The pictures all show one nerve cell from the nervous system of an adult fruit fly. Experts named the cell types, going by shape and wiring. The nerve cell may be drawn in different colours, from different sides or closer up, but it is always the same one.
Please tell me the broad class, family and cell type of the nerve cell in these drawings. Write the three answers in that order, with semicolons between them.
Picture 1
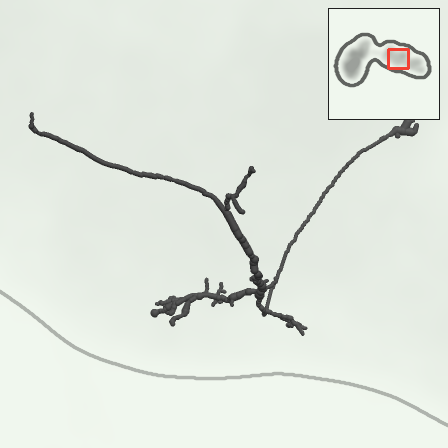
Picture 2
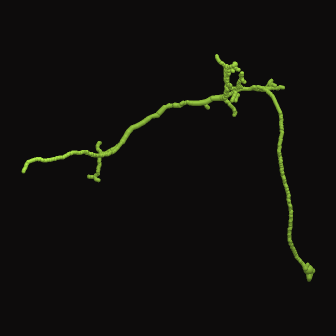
nerve-cord intrinsic neuron; hemilineage 06A; IN06A022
